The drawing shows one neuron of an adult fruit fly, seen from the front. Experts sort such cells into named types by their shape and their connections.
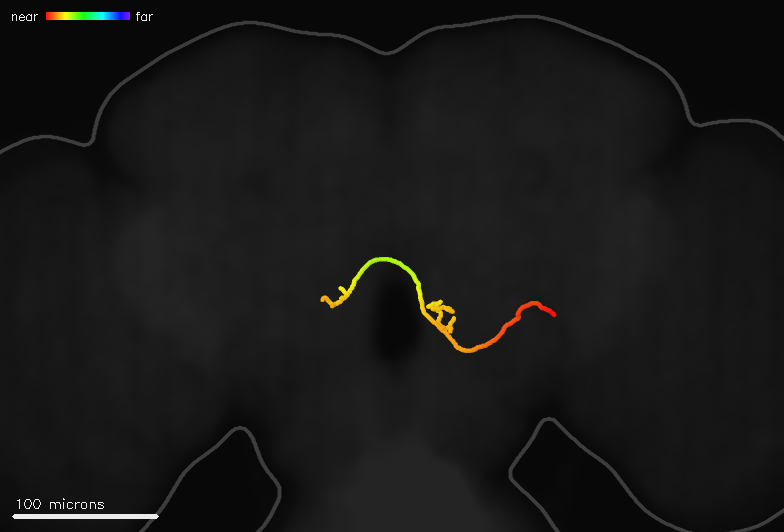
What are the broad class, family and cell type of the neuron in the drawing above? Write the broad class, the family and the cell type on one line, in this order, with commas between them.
sensory neuron entering the brain, class olfactory, ORN_VC3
